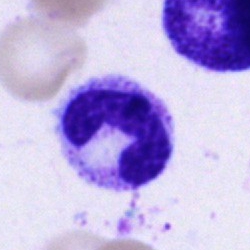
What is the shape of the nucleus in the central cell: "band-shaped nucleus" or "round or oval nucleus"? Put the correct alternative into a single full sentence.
A curved band without separate lobes is the shape of the nucleus.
